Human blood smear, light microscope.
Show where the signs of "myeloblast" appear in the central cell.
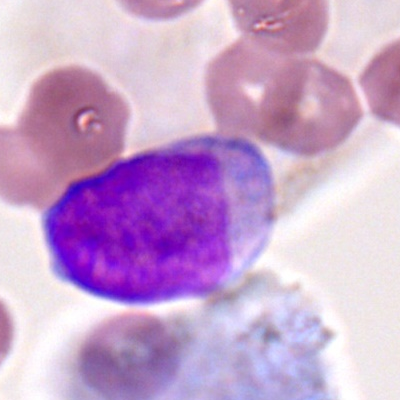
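First, the nucleus fills most of the cell and lies toward the left side.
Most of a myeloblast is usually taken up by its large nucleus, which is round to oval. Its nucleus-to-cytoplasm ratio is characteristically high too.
That agrees with this cell. The chromatin is finely stippled rather than coarsely clumped, and the cytoplasm makes a crescent, mostly on the right. Where it fits less well is colour: this cytoplasm is pale blue.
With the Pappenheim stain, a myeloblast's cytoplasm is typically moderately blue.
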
